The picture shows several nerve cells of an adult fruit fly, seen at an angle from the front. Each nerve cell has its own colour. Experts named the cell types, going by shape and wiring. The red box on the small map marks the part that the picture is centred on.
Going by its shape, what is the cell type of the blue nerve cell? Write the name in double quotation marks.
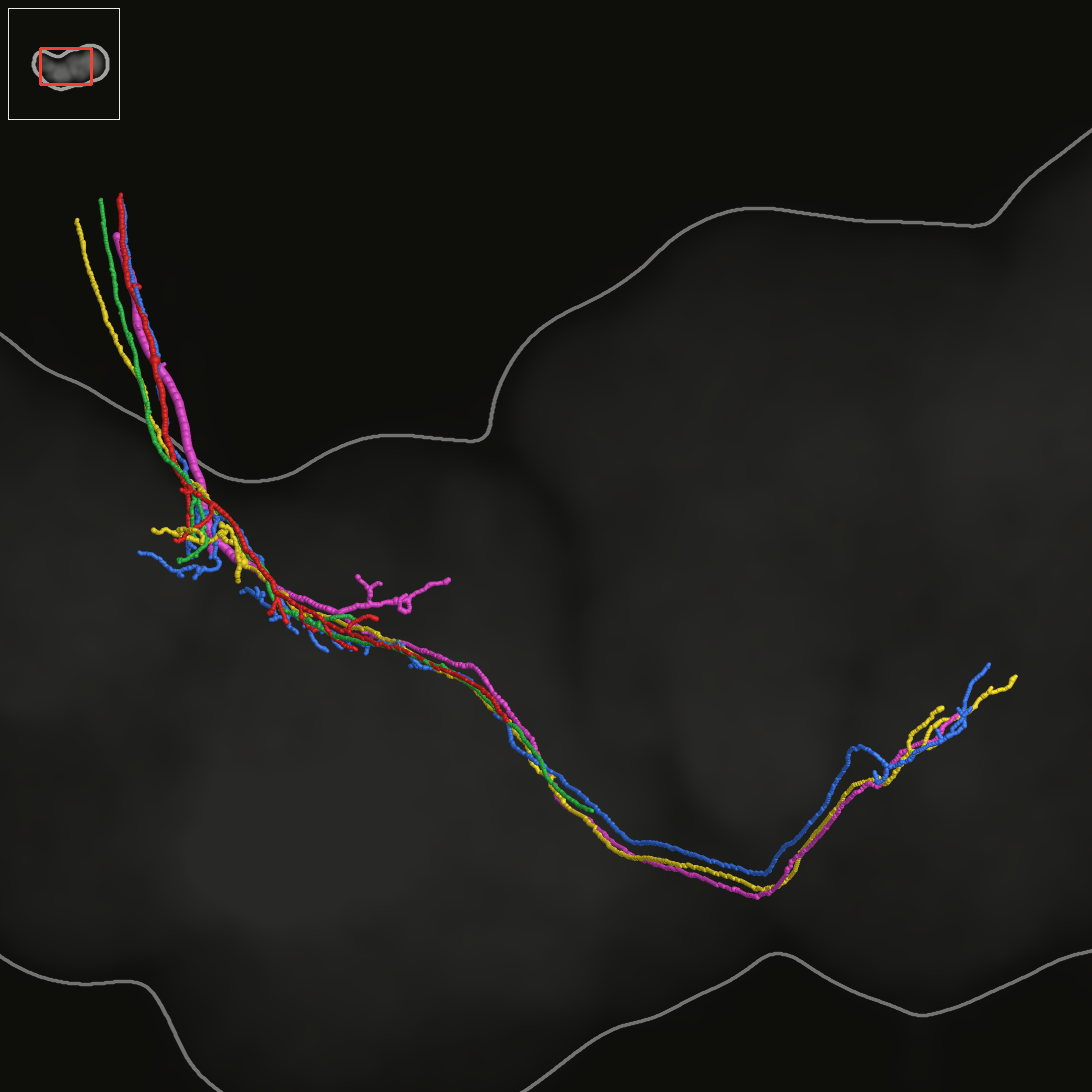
"SApp"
